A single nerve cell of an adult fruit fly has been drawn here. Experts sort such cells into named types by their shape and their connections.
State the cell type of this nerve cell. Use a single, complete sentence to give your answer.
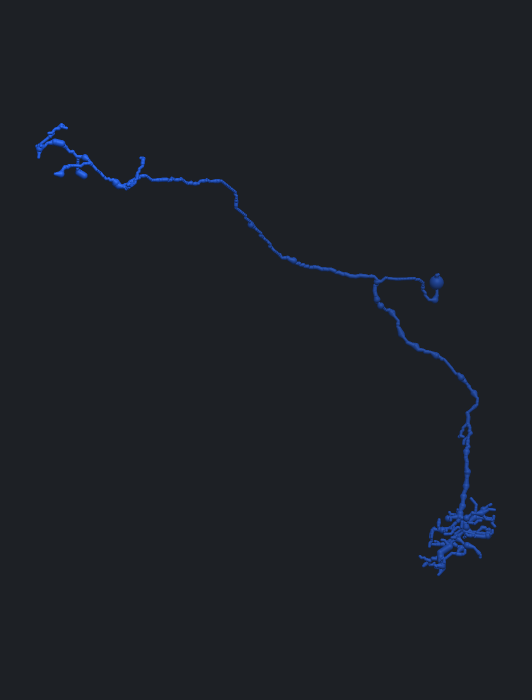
This nerve cell carries the cell type designation LPC1.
